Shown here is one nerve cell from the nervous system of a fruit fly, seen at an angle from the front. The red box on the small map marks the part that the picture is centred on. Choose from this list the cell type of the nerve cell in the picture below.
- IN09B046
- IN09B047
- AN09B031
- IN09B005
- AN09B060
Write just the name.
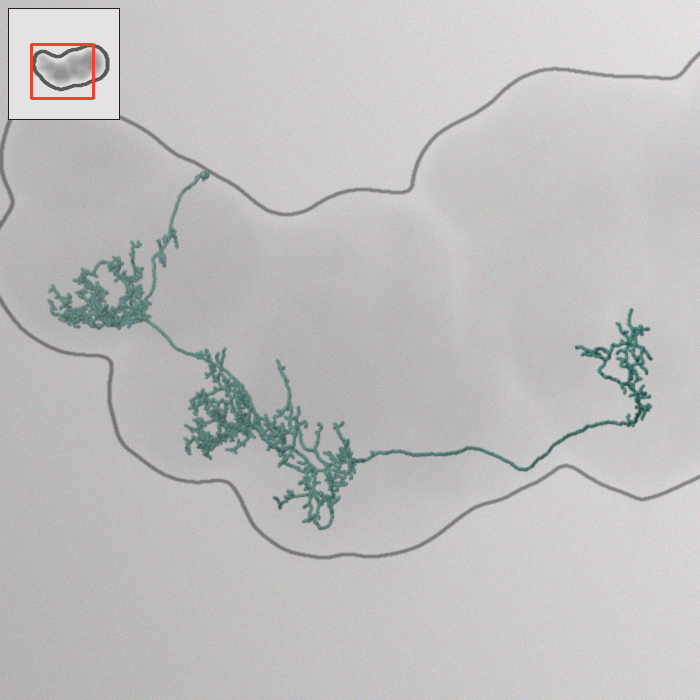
AN09B060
